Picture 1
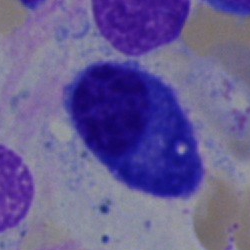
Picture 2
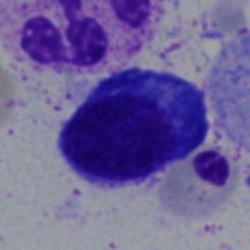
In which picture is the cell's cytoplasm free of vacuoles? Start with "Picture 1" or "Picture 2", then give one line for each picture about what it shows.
Picture 2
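What picture 1 shows: The cytoplasm holds one small round clear white spot.
What picture 2 shows: The cell contains no visible clear vacuoles.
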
